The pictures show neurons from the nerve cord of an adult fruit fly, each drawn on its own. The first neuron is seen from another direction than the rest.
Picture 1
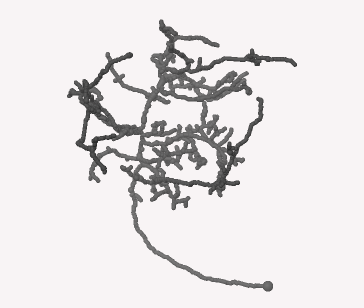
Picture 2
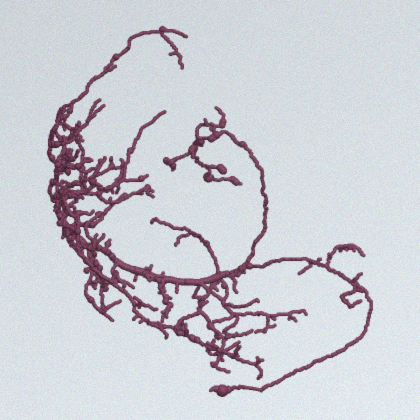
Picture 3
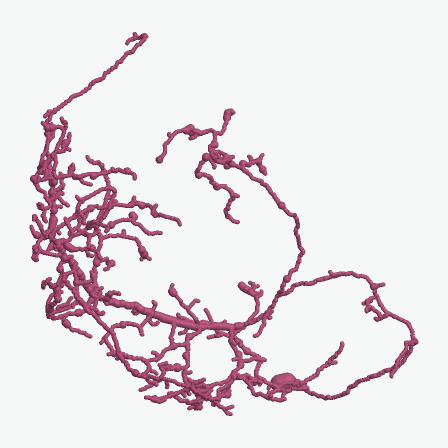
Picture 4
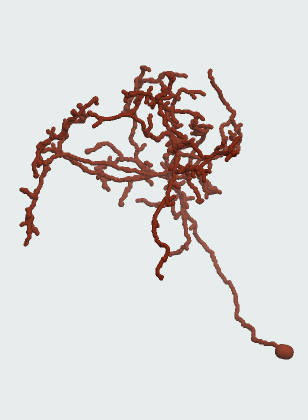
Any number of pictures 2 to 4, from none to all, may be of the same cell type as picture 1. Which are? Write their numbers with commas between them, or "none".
4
